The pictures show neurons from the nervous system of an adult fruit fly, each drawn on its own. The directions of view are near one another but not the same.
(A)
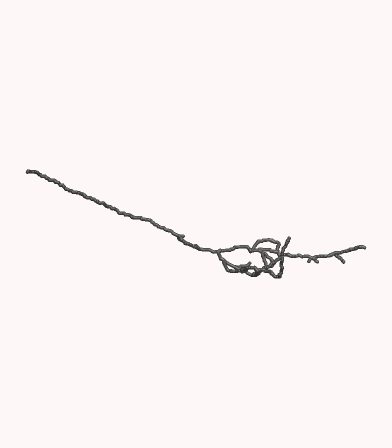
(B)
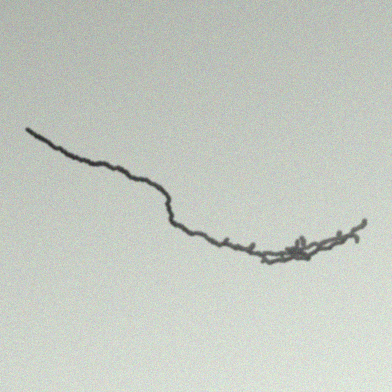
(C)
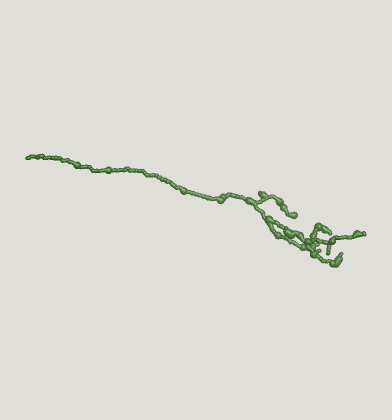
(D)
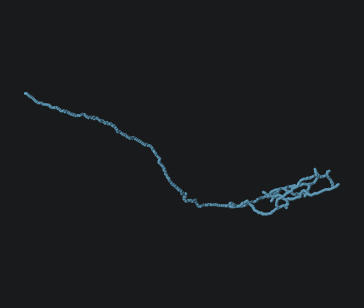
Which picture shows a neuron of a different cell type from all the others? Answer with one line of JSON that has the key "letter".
{"letter": "C"}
